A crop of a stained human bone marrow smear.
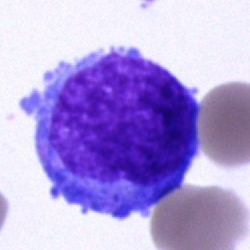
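Blast, central cell, stained bone marrow smear. Nucleus occupies most of the cell; thin cytoplasmic rim only. Chromatin fine, not coarsely clumped. Cytoplasm deep blue. Small rounded blebs project from the upper-left edge.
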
